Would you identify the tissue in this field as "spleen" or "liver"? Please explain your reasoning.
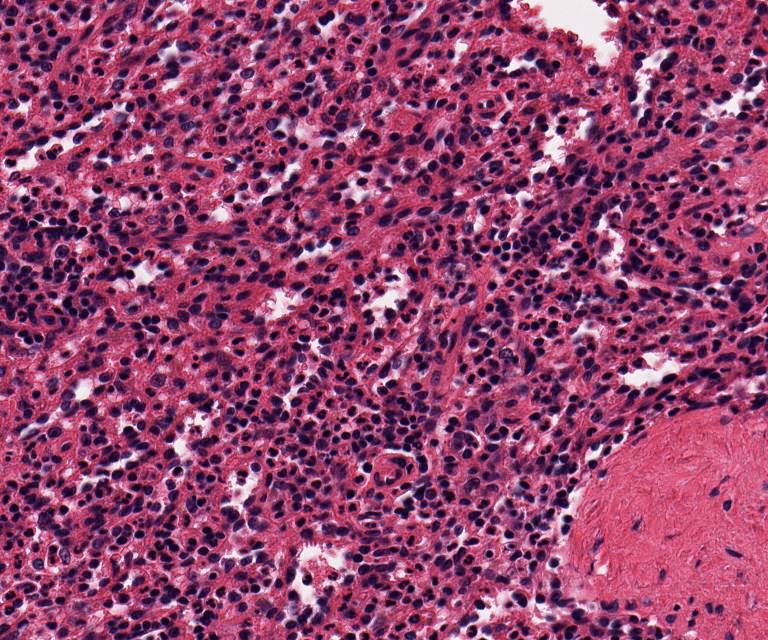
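This is spleen. Most cells here have small, round, darkly stained nuclei, which fits spleen rather than liver.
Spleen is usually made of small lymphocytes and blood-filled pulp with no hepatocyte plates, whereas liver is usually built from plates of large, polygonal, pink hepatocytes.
Nearly the whole field is a dense, diffuse sheet of cells without glands or epithelium. At lower right lies a rounded pink area of dense fibrous tissue with few cells, their nuclei slender and spindle-shaped.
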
